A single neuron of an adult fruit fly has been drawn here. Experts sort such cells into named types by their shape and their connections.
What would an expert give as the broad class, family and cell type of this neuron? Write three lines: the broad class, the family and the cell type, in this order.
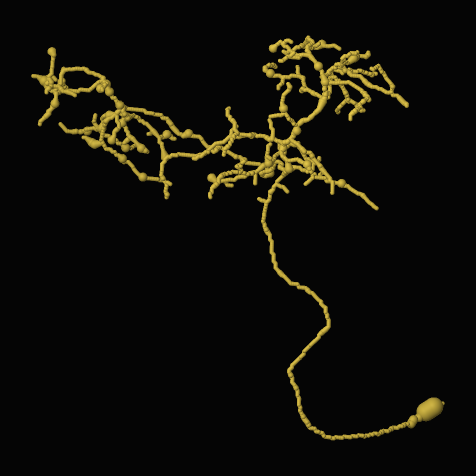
central-brain intrinsic neuron
hemilineage LHa2
LHAV2k1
